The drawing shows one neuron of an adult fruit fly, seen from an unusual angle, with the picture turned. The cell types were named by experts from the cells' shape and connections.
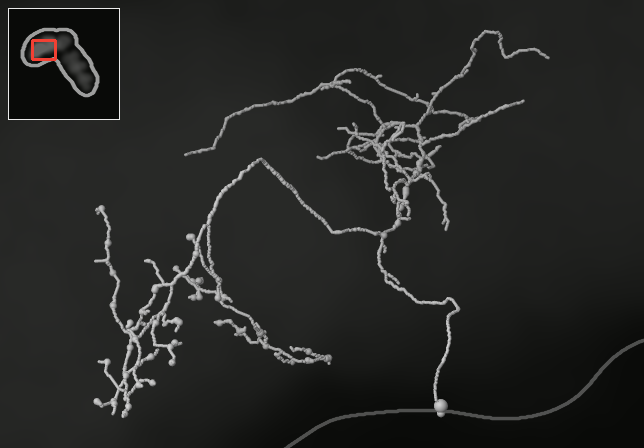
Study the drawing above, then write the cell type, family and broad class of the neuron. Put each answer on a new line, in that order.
SMP525
hemilineage DM3_dorso_medial
central-brain intrinsic neuron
